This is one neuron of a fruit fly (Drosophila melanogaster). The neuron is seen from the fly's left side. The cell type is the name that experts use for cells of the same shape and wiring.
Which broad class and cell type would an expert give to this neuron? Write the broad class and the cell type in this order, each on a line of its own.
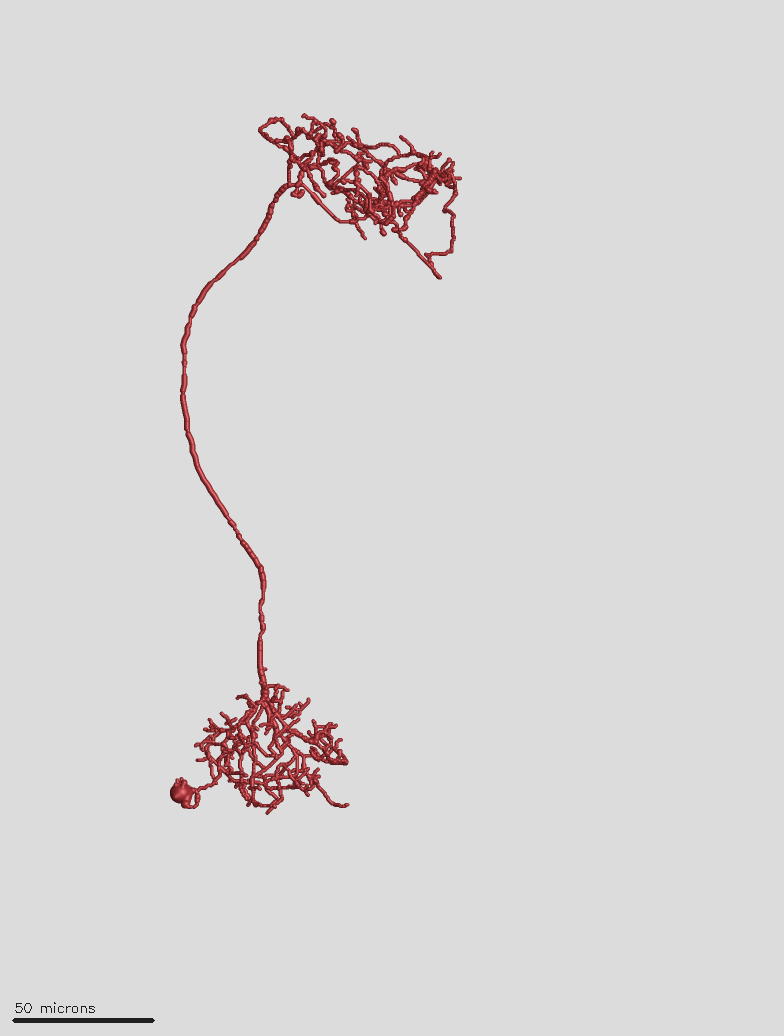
central-brain intrinsic neuron
PRW003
